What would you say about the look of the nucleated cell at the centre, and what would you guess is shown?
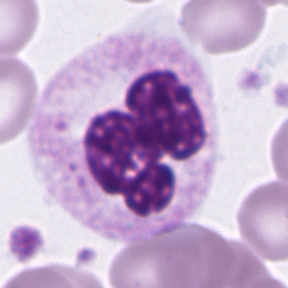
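Within the nucleus, no nucleoli are visible. The cytoplasm is plentiful and pale pinkish-lilac, with fine pinkish-violet granules scattered evenly throughout it, and it contains no clear vacuoles. The cell is a segmented neutrophil.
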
